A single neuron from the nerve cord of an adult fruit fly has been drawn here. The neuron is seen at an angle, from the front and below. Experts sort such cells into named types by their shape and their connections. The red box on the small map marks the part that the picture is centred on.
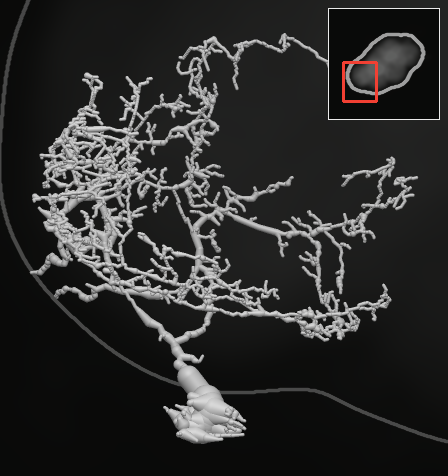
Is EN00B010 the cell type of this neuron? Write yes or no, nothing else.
yes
